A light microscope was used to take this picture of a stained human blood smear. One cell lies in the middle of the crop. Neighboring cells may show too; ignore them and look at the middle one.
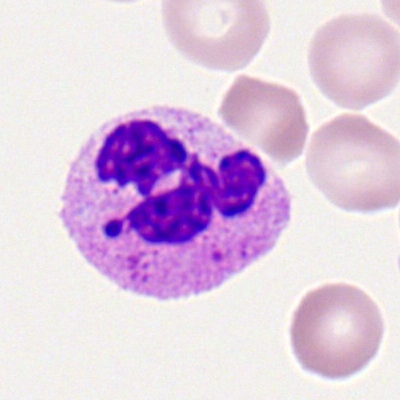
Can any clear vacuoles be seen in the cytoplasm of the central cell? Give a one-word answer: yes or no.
No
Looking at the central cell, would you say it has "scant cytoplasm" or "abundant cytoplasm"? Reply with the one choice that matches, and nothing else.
Abundant cytoplasm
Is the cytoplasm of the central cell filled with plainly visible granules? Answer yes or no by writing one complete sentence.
Yes, many visible granules are held in the cytoplasm of the cell.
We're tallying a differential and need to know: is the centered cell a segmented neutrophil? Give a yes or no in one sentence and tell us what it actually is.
Yes, the cell that is in the middle is a segmented neutrophil.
